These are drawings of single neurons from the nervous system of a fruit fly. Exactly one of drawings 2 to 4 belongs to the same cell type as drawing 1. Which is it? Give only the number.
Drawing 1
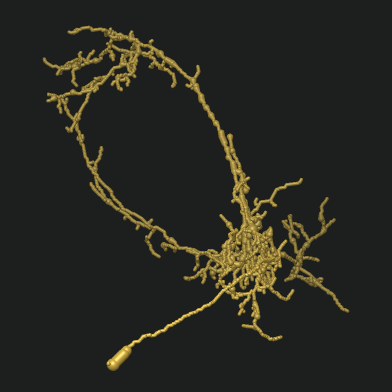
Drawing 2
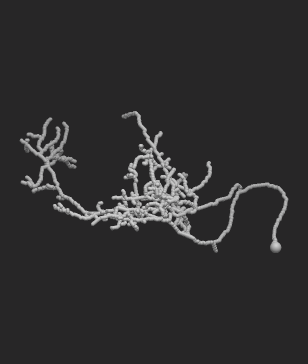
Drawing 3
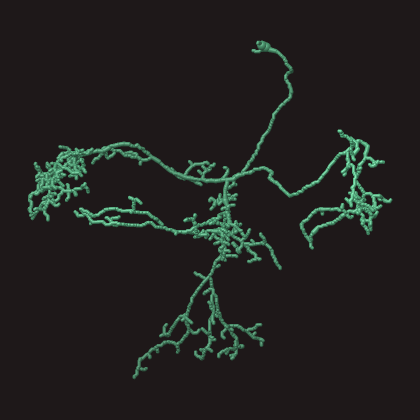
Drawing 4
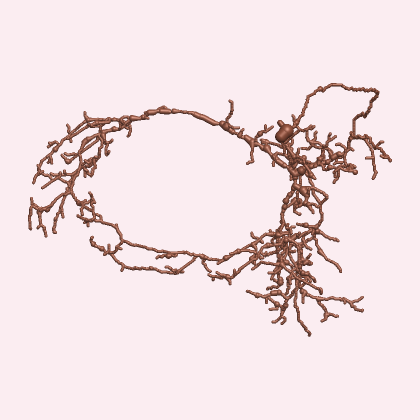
4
